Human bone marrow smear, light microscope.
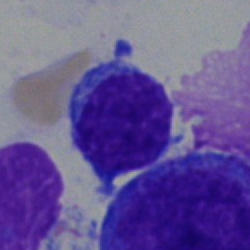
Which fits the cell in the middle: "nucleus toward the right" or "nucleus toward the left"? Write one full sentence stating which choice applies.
Its nucleus is located toward the right side of the cell.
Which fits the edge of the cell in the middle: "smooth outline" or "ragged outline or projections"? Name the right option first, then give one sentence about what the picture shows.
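Ragged outline or projections. A small rounded knob projects from the top edge of the cell.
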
